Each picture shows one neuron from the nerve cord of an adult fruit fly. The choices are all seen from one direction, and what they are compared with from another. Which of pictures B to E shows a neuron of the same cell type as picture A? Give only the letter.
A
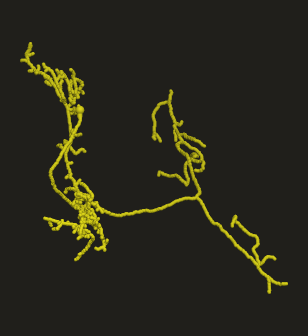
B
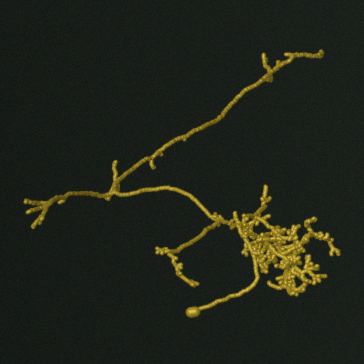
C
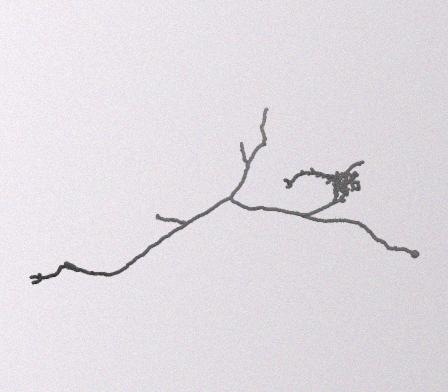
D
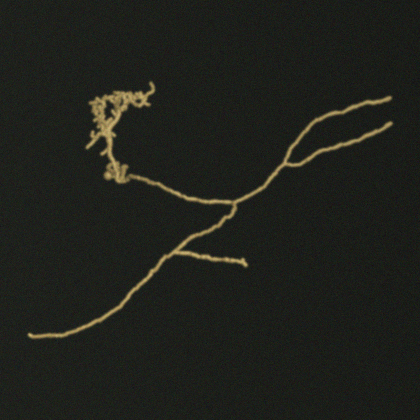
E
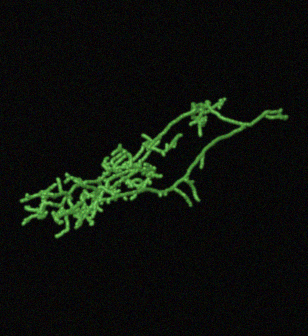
B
